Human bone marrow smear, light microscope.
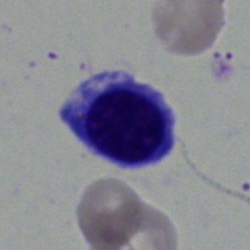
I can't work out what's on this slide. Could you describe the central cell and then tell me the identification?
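Notice first that the nucleus sits toward the right, so the widest band of cytoplasm lies on the left. Throughout the nucleus the chromatin is dark and dense. The cytoplasm stains a deep blue, and no granules are visible in it. The cell described here is an erythroblast.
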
